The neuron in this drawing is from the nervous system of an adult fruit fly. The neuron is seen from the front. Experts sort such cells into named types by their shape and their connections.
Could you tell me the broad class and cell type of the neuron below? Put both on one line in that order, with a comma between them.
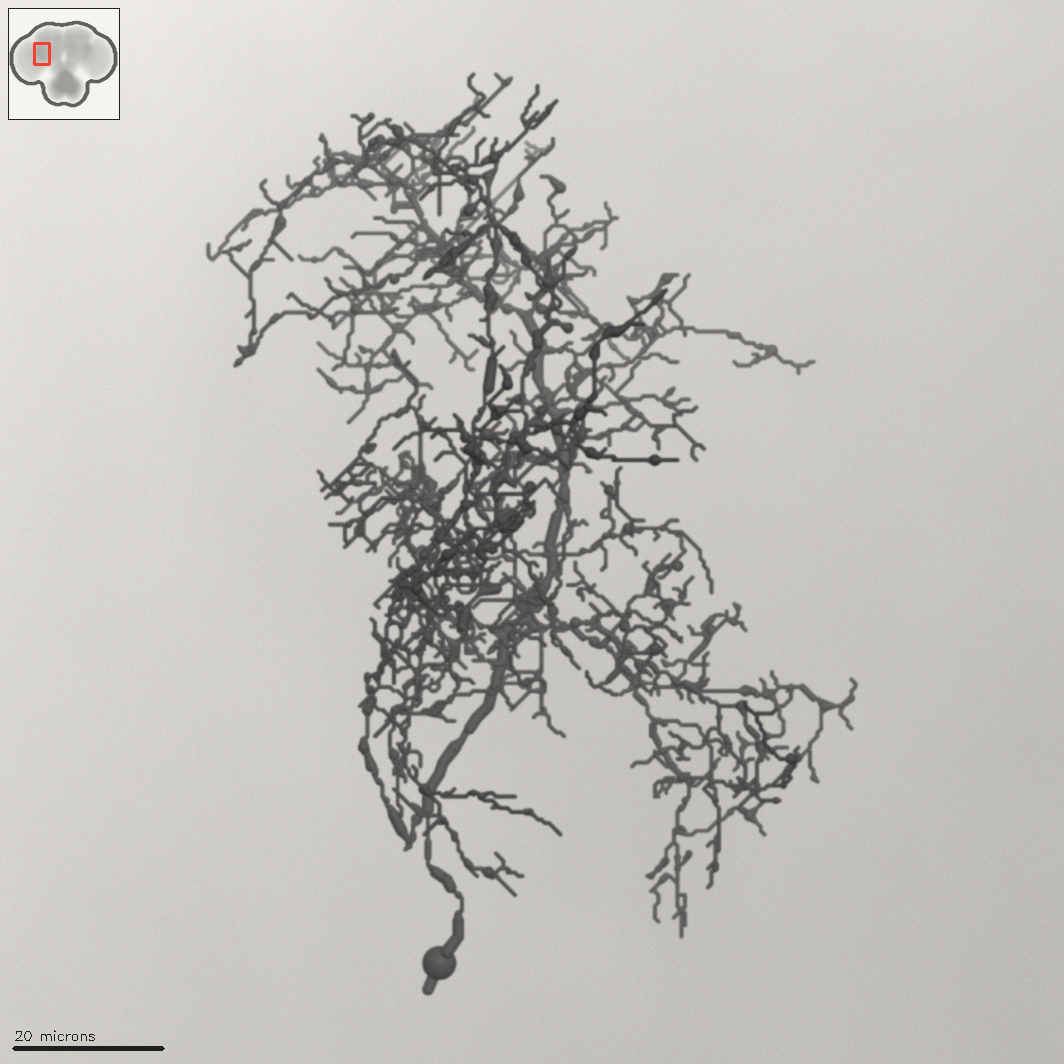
central-brain intrinsic neuron, AVLP346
